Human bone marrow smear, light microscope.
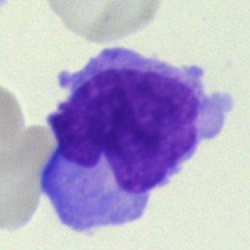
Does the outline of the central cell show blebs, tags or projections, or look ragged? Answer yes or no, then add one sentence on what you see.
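Yes. The cell outline is irregular, with small knob-like blebs along its upper and right edges.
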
